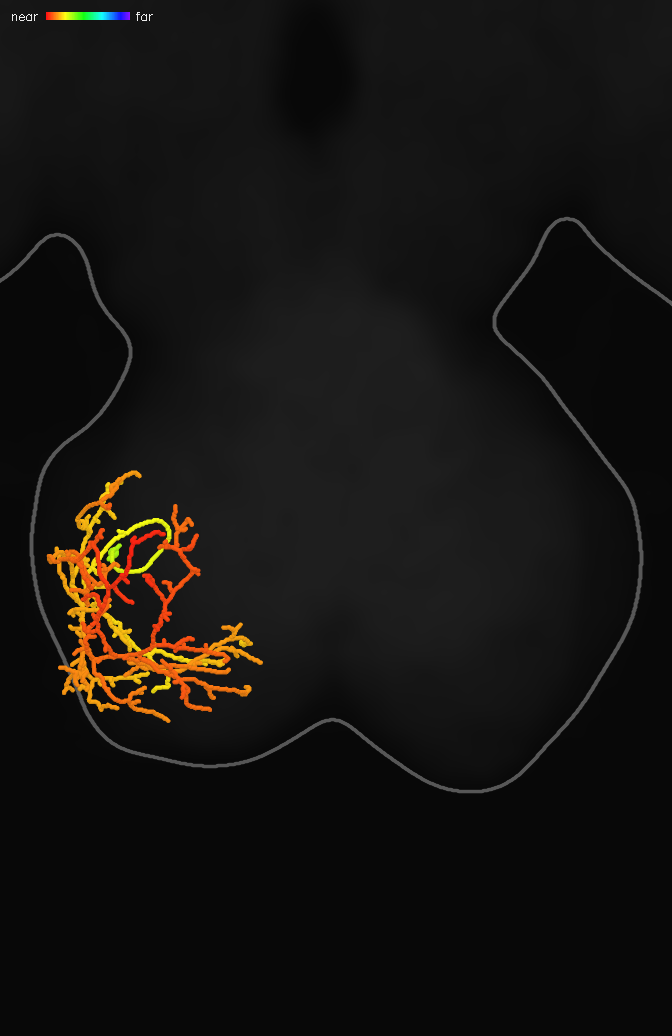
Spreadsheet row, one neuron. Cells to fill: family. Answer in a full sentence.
The family is hemilineage 03A.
